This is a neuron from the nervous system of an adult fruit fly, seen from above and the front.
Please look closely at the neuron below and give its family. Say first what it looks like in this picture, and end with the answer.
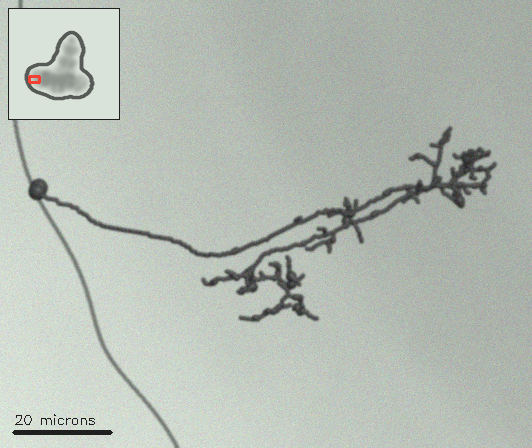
The cell body is on the left of the picture. From left to right in the picture it spans about 95 microns. The picture shows dozens of branch ends. It is an optic-lobe intrinsic neuron. The family is Mi.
